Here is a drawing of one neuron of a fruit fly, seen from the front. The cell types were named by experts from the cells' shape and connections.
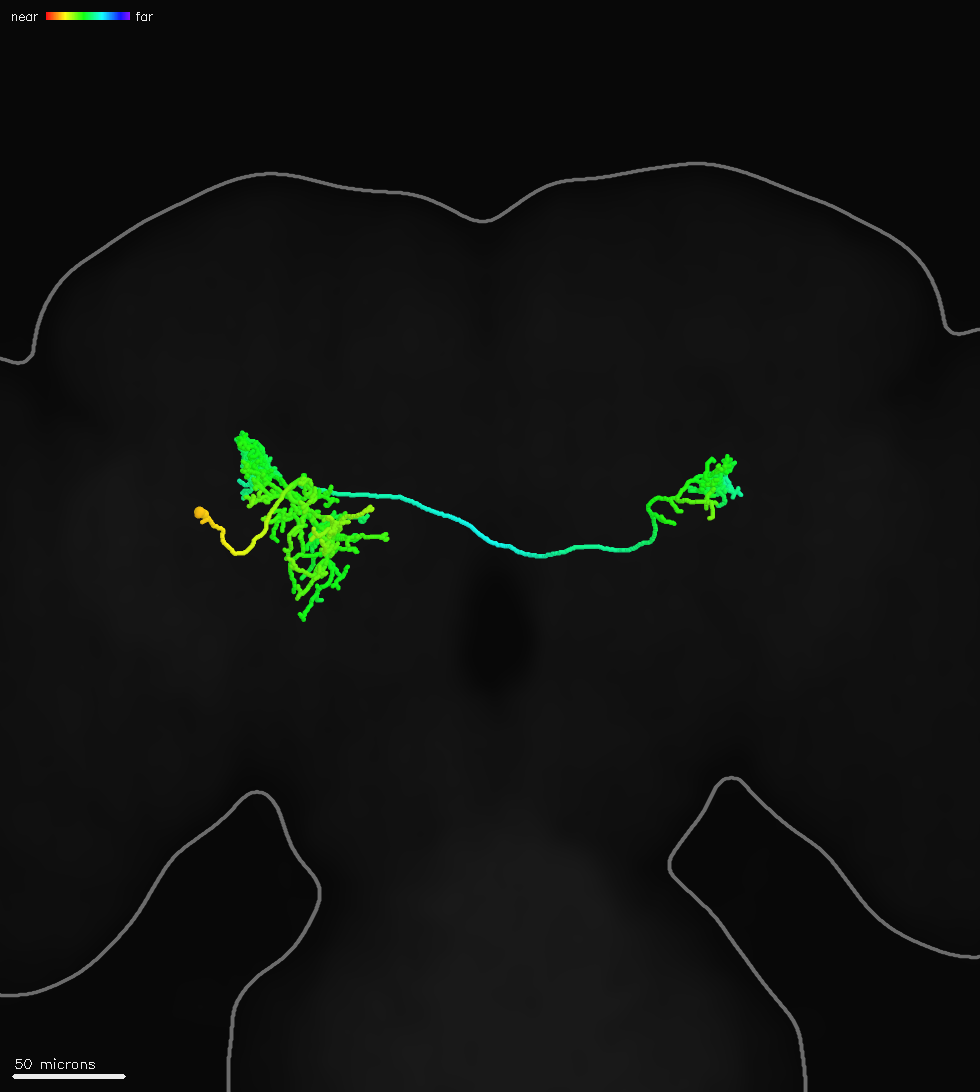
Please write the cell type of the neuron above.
PVLP030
